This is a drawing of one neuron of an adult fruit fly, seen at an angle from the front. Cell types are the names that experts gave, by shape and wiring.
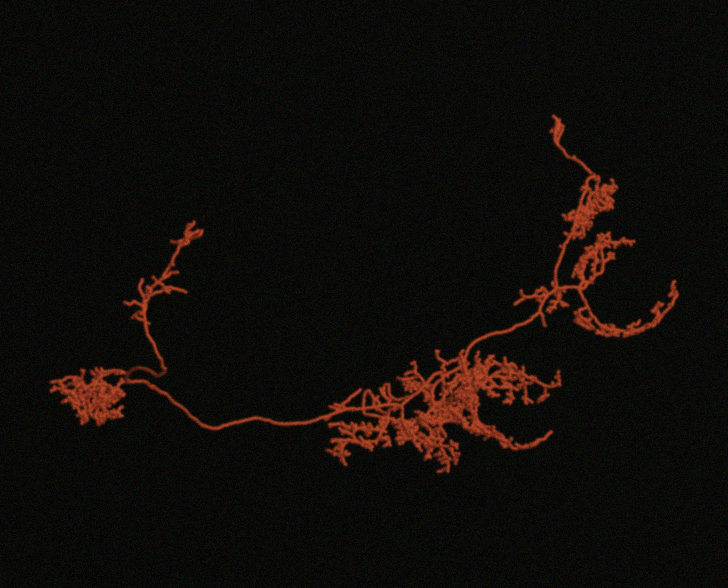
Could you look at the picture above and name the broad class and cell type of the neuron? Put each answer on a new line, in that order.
ascending neuron
ANXXX027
